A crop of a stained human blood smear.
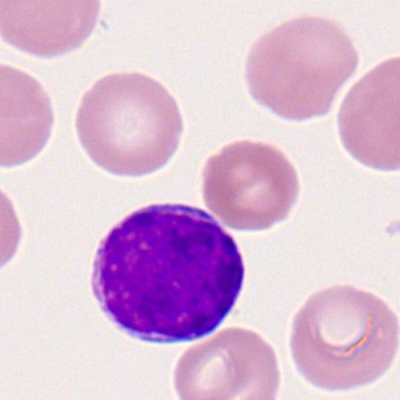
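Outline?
Round, smooth.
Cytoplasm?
Only a very thin rim around the nucleus; no granules visible.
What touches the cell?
A red cell, at its upper right edge.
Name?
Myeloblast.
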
